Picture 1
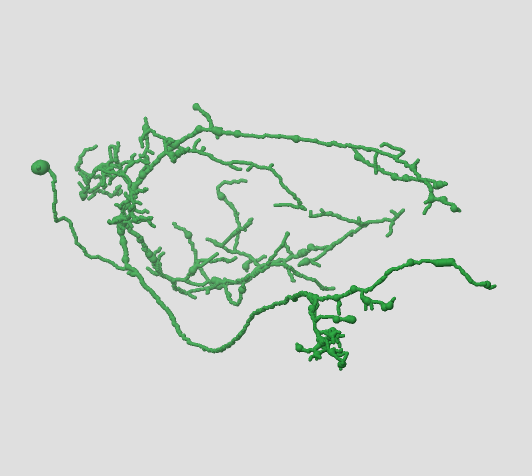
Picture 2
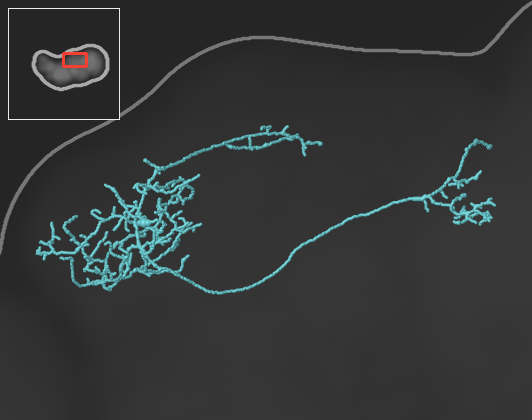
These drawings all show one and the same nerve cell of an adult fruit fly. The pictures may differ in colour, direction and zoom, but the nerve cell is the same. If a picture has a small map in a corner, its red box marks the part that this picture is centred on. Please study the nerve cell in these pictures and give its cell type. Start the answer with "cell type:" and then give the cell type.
cell type: LHAD1b2_d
